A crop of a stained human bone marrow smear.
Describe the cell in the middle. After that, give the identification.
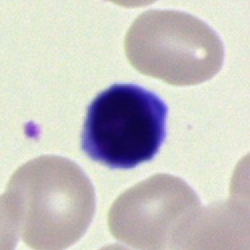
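The outline is roughly round, with a few slightly angular edges. Nearly the whole cell is filled by the nucleus, whose chromatin is dense and stains deep dark purple throughout. A thin rim of paler blue-violet cytoplasm is visible, chiefly at the lower left edge. This central cell is a lymphocyte.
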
